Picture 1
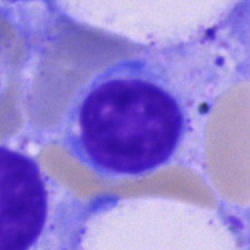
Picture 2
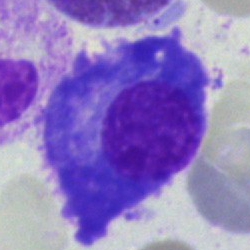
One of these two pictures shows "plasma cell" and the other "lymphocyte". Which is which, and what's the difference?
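Picture 1, I'd say, shows a lymphocyte, and picture 2 a plasma cell. In the first, the nucleus fills most of the cell, its chromatin dark purple with a few paler patches. Its cytoplasm is just a thin rim, and a pale blue one. In the second, the cytoplasm is deep blue instead, with a paler zone to the left of the nucleus and one small clear vacuole above it. Its outline is irregular too, with small knobbly projections along the border.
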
